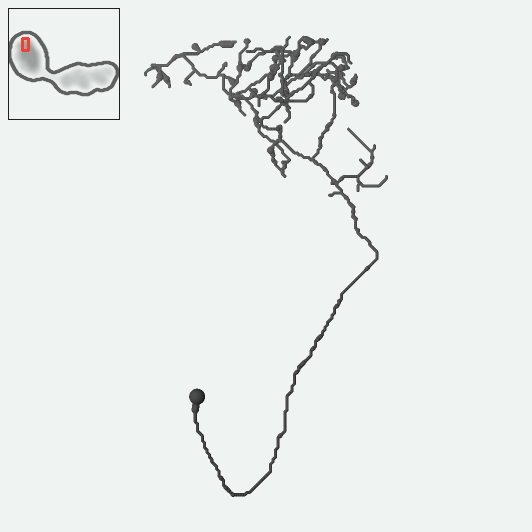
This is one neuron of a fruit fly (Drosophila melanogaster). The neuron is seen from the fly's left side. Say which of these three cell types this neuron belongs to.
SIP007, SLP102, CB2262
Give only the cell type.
SIP007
